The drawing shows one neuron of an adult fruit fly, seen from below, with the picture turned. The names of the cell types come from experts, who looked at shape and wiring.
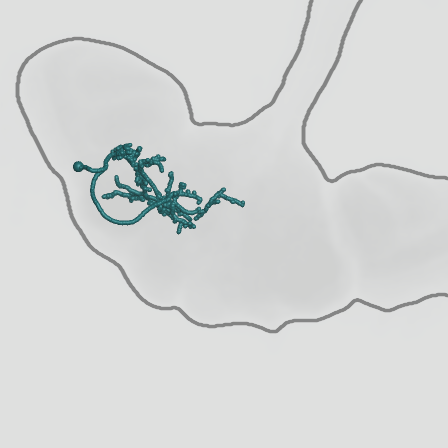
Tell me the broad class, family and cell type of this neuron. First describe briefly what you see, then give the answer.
It is in the brain and does not reach the nerve cord. In this view it is wider than it is tall. This is a central-brain intrinsic neuron. Its family is hemilineage SLPav1_medial. It is of cell type CL098.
